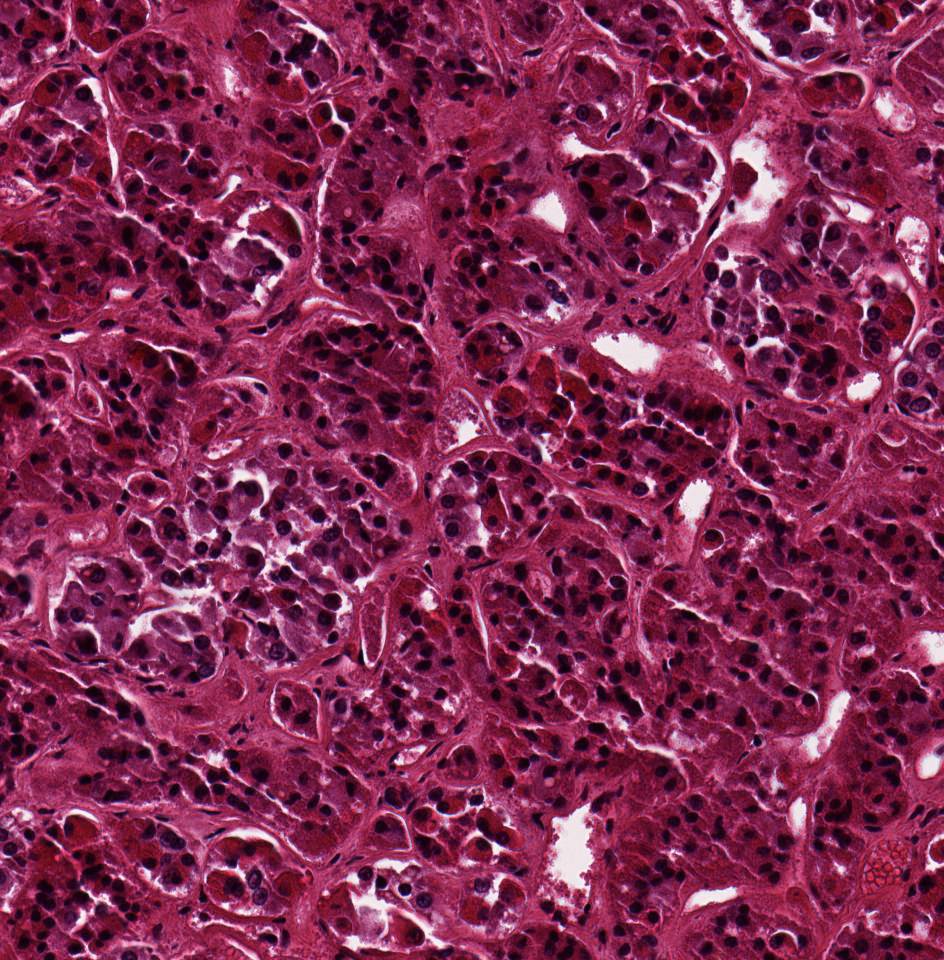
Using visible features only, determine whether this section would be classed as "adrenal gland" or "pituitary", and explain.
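Pituitary. Cells in rounded nests between thin pink fibrous septa, across the whole field.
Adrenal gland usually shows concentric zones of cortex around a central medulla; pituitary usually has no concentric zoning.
Paler pinkish-violet cells mix with deep red cells within nests. No fat cells.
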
